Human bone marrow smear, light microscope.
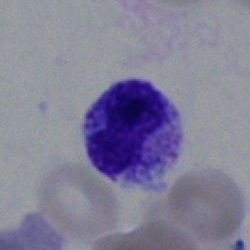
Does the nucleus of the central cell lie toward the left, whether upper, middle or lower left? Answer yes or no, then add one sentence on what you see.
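Yes. The nucleus fills most of the cell and leaves the widest rim of cytoplasm at the lower right.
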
